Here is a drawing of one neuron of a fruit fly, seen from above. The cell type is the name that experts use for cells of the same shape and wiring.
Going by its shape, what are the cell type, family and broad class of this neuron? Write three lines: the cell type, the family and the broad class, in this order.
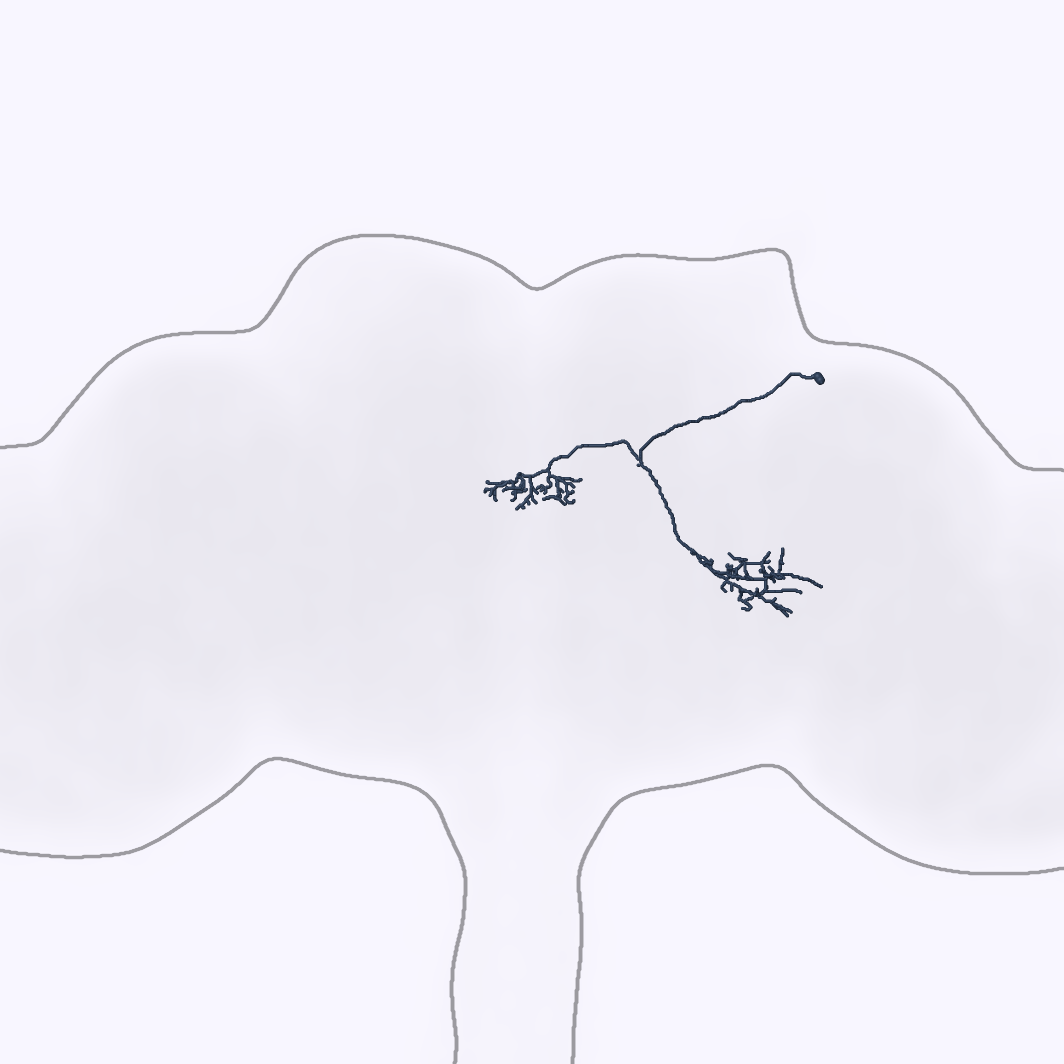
FB9B_b
hemilineage AOTUv4_ventral
central-brain intrinsic neuron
